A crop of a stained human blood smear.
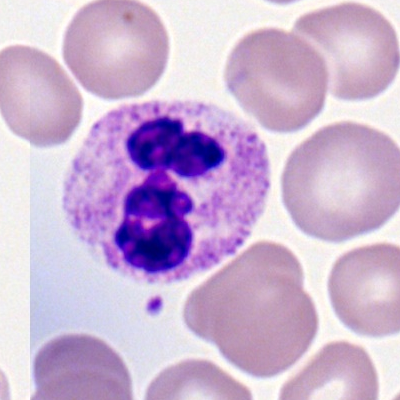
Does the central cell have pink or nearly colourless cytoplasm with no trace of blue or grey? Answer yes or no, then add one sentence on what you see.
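Yes. The cytoplasm is plentiful and pale pink.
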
